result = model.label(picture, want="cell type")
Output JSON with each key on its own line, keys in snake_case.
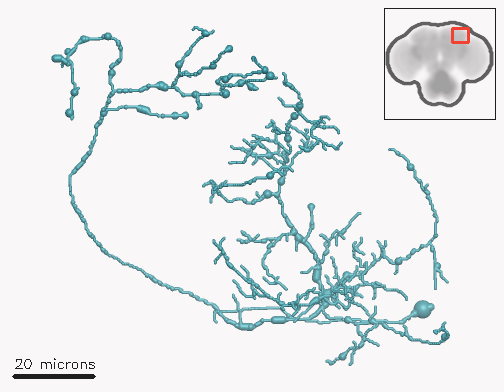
{
 "cell_type": "CB2092"
}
